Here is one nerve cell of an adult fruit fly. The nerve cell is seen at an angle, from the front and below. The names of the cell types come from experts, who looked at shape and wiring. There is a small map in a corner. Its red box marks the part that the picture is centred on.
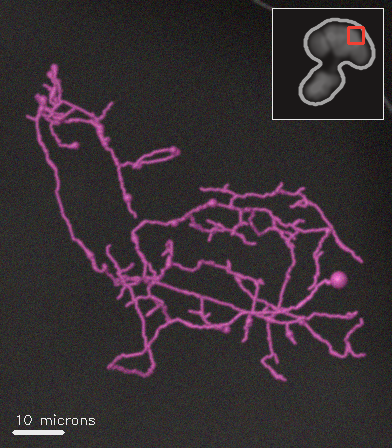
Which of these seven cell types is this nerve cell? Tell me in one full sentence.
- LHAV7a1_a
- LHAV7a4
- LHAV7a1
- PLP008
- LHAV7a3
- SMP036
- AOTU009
This nerve cell is assigned to the cell type LHAV7a4.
